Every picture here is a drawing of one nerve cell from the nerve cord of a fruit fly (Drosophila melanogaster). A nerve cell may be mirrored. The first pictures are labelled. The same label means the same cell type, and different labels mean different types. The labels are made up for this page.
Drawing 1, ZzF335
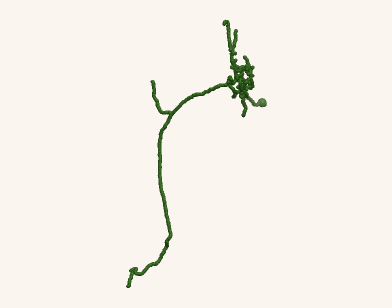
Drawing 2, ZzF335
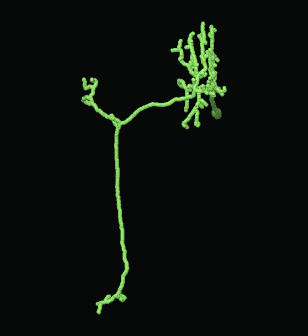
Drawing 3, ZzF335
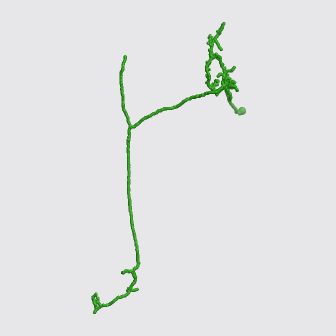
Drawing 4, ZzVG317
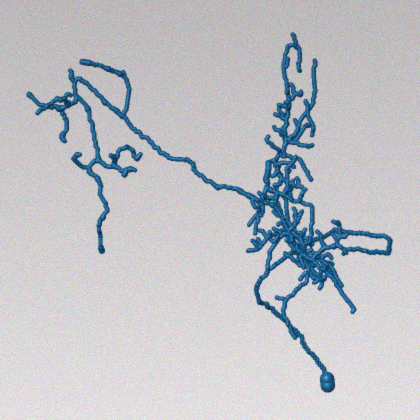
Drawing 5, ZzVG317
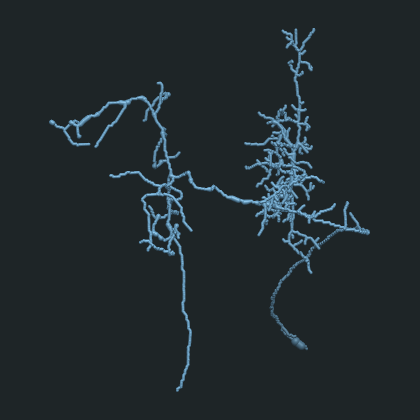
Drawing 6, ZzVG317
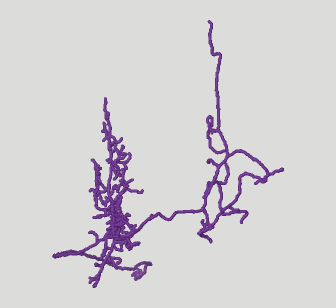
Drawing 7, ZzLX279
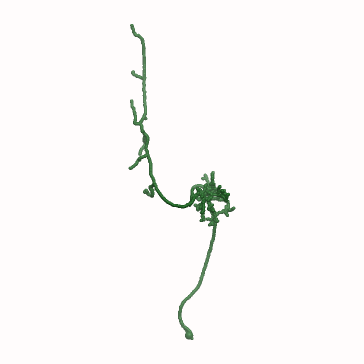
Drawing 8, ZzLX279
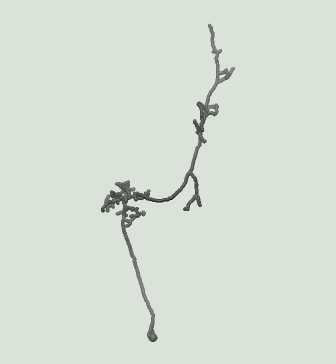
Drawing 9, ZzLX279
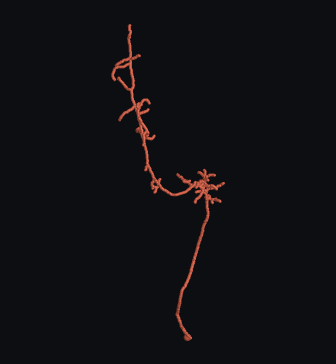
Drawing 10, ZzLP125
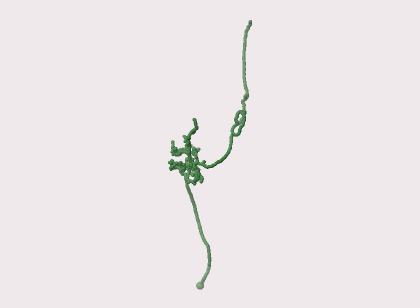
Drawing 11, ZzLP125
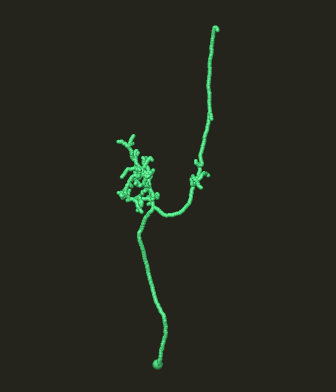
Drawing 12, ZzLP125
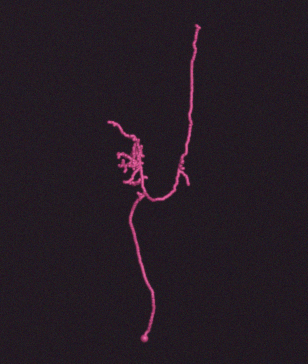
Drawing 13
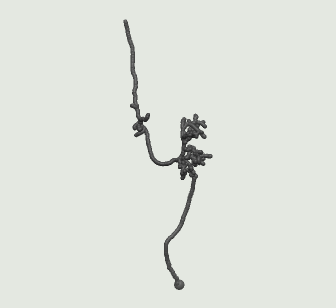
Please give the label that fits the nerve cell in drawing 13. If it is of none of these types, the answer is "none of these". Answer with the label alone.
ZzLP125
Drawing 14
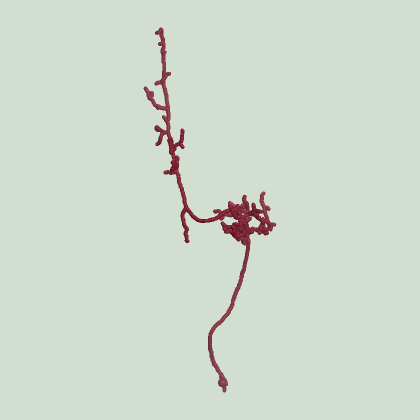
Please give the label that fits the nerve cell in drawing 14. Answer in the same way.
ZzLX279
